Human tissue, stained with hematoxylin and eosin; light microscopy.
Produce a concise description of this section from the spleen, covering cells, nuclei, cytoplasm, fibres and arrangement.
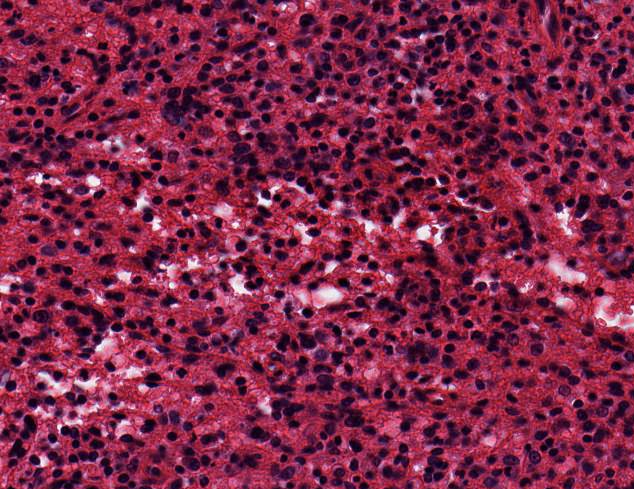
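Take your time over the whole field: the cells lie in diffuse sheets that cover it entirely, with no glands or other organized units. Notice how closely the nuclei crowd together everywhere. Most of them are round and darkly stained. Around them the cytoplasm is scant, and its outlines are poorly defined.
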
